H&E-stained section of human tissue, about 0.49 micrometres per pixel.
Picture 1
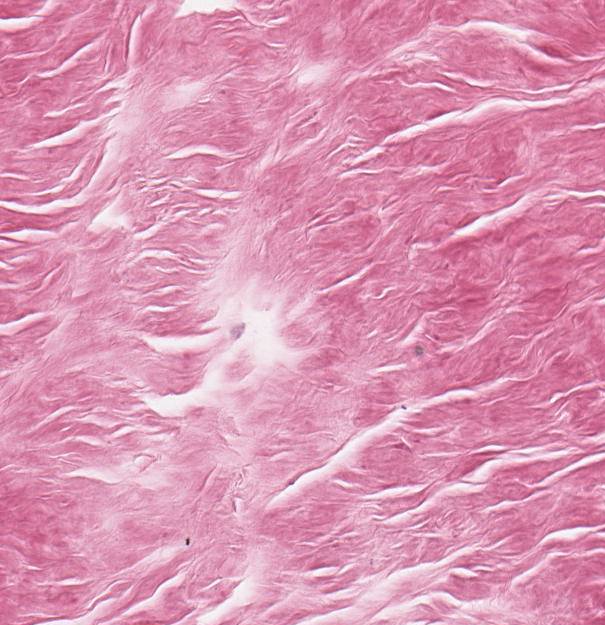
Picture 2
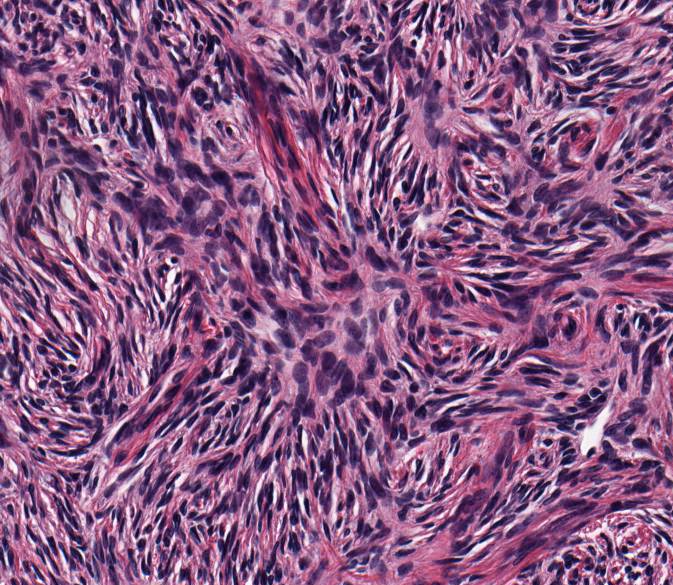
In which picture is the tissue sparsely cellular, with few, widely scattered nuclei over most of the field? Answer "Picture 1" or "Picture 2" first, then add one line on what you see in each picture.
Picture 1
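In picture 1: Nuclei are very sparse, with only a few small dark dots scattered in the field.
In picture 2: Densely packed spindle cells fill the whole field in short intersecting fascicles and whorls.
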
